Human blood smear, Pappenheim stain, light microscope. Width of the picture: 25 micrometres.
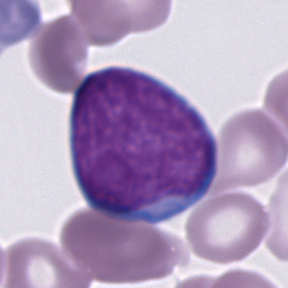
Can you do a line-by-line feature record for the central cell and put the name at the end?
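Nucleus: see how it fills almost the whole cell
Cytoplasm: only a thin rim, widest at the lower edge
Granules: none to be seen in the cytoplasm
Vacuoles: none anywhere in the cell
Name: myeloblast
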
